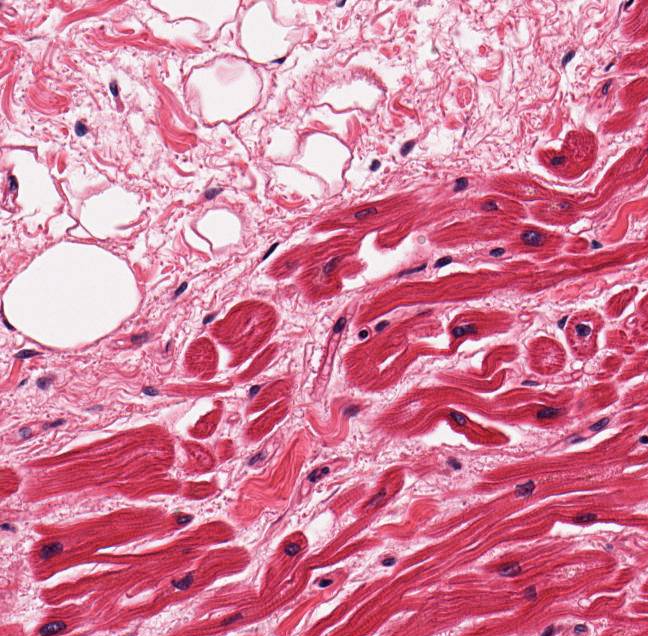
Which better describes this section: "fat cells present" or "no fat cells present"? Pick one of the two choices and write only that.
Fat cells present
